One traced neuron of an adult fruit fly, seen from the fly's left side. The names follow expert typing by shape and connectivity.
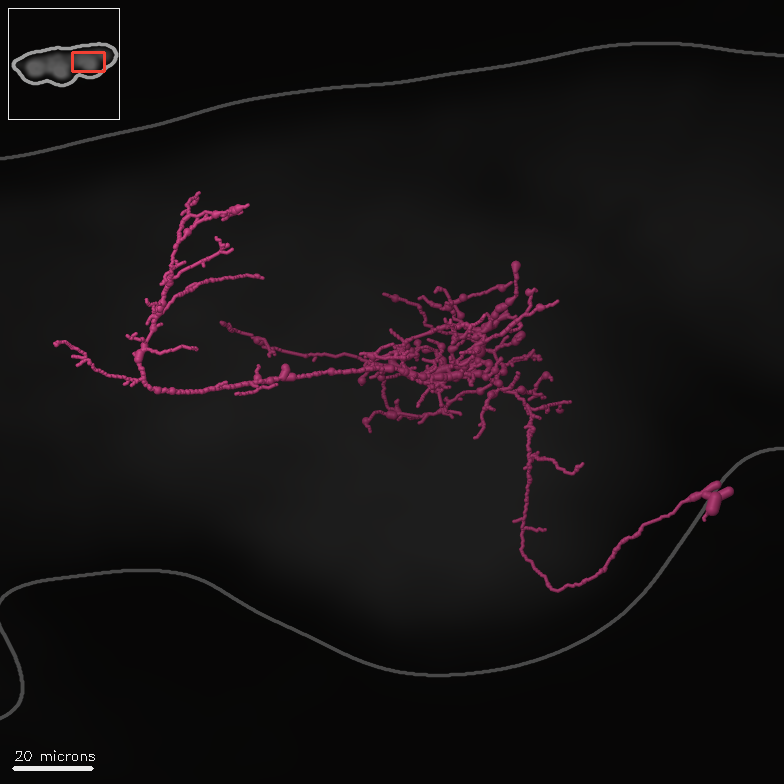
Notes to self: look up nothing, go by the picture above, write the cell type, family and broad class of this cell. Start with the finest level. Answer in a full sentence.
Type IN13A074 of hemilineage 13A, a nerve-cord intrinsic neuron.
